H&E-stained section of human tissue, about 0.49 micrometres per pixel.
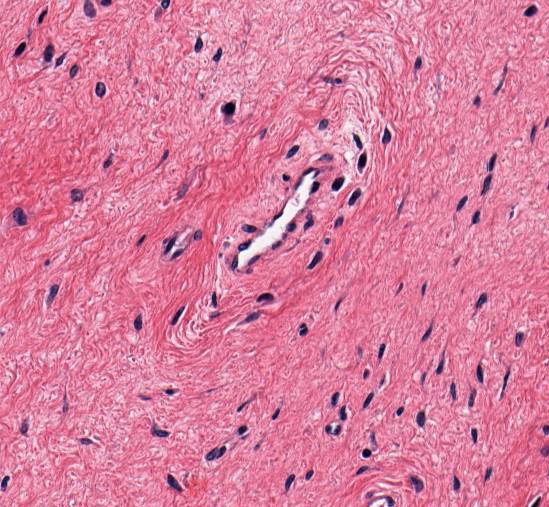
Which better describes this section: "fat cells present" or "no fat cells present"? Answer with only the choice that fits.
No fat cells present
